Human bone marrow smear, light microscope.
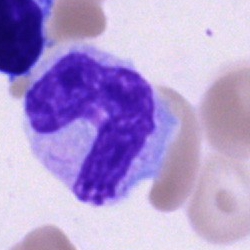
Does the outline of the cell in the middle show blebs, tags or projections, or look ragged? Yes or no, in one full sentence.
No, the edge of this cell is smooth and even, not rough.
